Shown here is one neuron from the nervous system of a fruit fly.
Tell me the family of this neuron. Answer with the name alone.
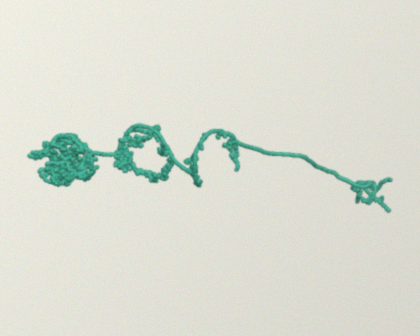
hemilineage 01A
